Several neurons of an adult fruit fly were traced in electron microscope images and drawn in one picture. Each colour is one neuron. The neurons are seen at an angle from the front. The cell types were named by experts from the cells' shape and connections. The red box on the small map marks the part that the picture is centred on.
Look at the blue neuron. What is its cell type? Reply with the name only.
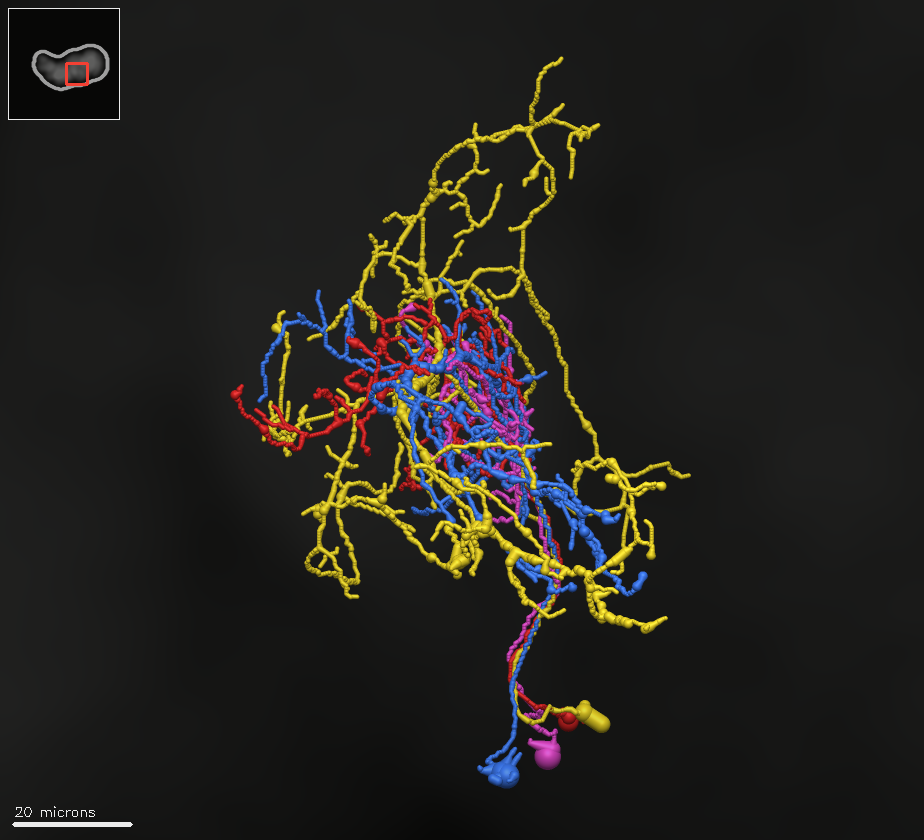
GNG440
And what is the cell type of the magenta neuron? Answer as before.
GNG431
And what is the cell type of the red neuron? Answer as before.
CB2944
